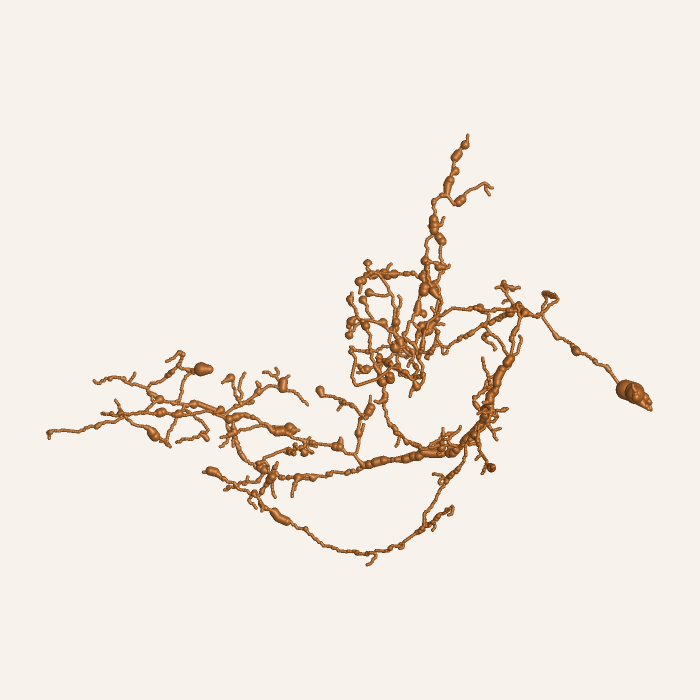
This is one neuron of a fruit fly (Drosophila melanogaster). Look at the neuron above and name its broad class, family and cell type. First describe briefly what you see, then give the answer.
Dozens of branch ends can be seen. As drawn here it is wider than it is tall. This is a central-brain intrinsic neuron. The family is hemilineage WEDa1. The cell type is CB1942.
